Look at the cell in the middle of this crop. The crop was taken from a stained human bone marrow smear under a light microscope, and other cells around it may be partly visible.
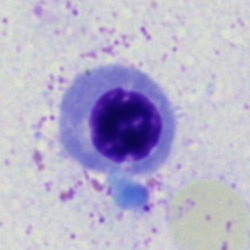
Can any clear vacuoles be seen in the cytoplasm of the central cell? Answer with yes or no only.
No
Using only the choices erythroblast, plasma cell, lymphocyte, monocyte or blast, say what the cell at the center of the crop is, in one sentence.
By type, the central cell of the crop is an erythroblast.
